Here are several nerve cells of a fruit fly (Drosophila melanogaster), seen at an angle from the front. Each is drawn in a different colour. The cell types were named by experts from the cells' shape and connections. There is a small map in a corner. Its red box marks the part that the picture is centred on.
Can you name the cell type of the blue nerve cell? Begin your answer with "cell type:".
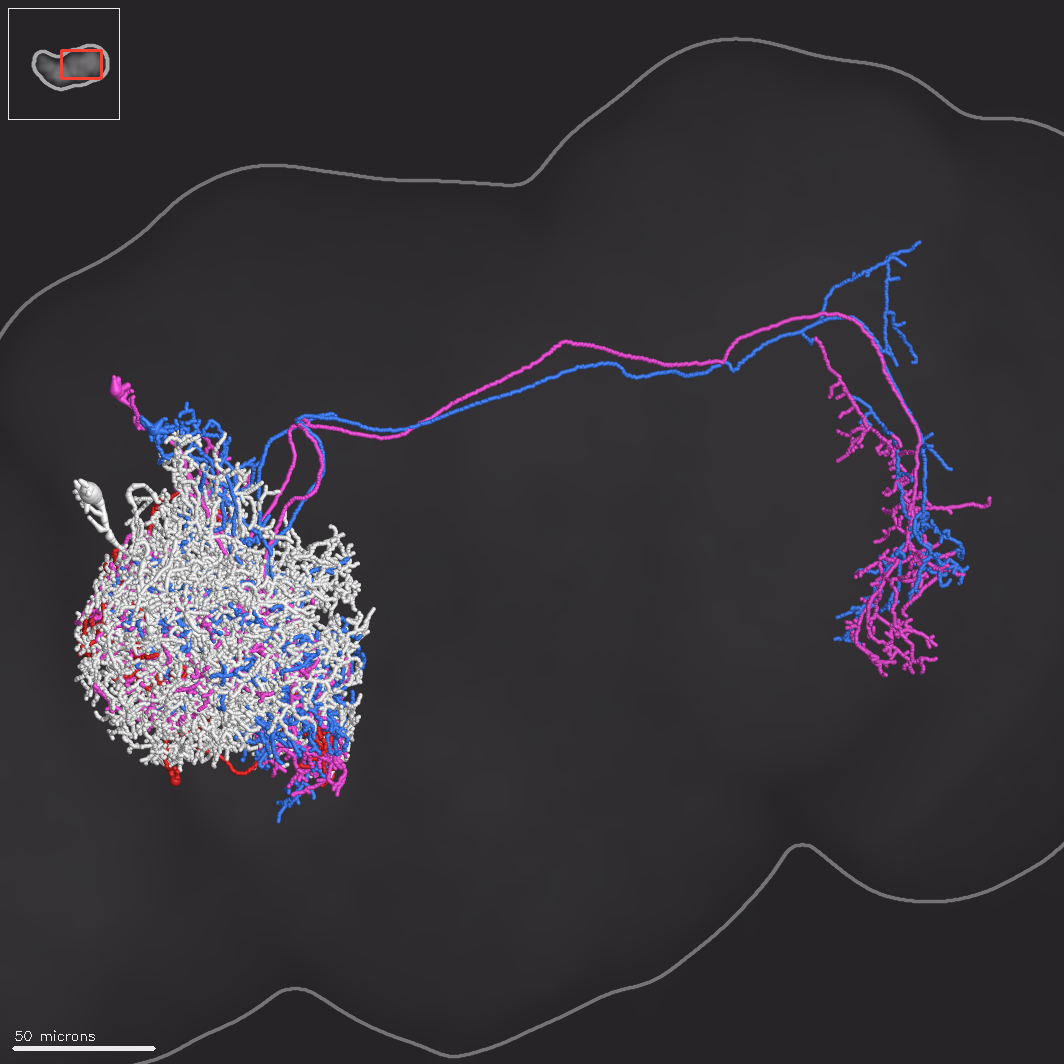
cell type: AVLP018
